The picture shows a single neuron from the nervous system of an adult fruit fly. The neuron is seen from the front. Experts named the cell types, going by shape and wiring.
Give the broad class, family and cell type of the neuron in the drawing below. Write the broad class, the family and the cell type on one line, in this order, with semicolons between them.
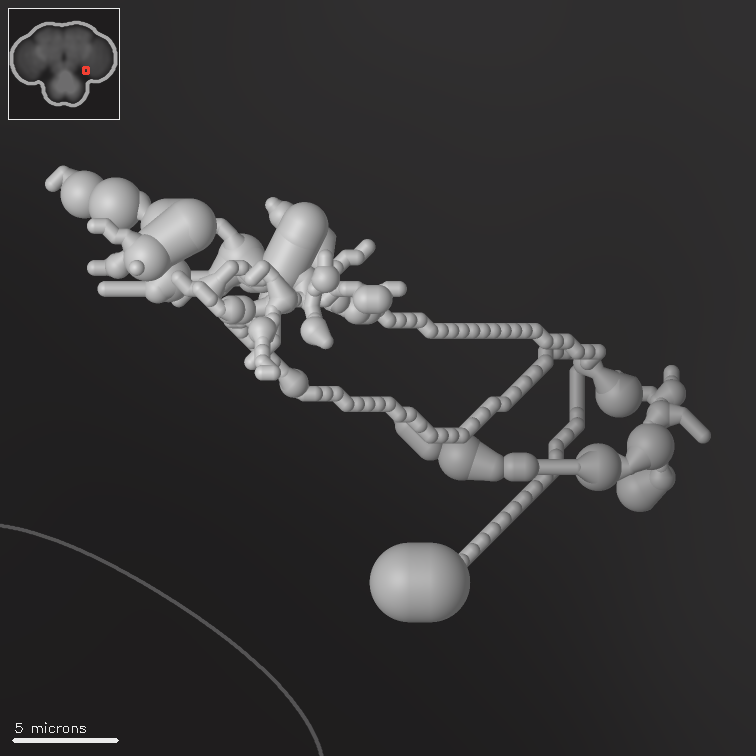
optic-lobe intrinsic neuron; T; T5c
